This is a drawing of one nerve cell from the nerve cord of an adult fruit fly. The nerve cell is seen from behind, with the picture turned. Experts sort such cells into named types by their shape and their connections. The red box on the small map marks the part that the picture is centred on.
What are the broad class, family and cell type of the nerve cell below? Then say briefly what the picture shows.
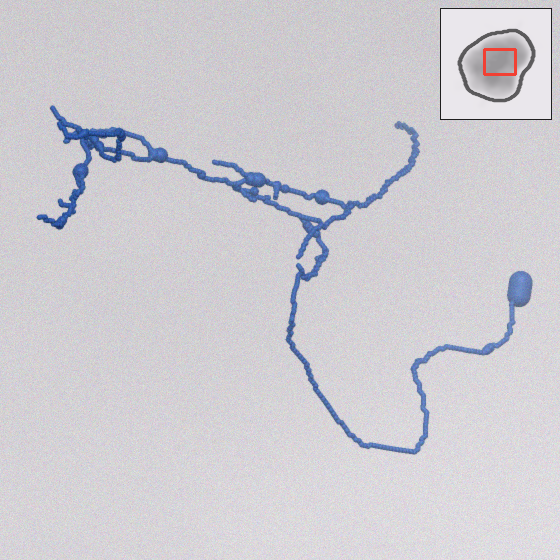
It is an ascending neuron. Its family is hemilineage 08B. Its cell type is AN08B113. As drawn here it is wider than it is tall.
